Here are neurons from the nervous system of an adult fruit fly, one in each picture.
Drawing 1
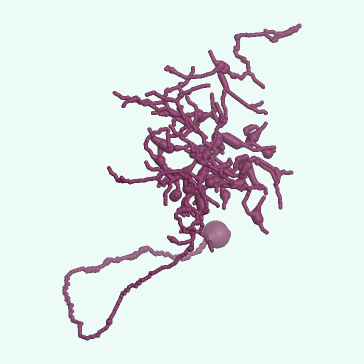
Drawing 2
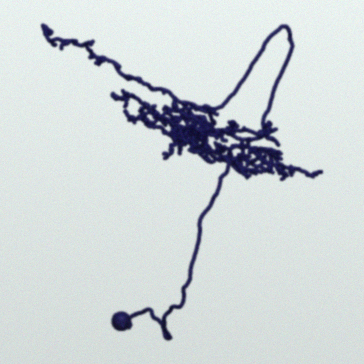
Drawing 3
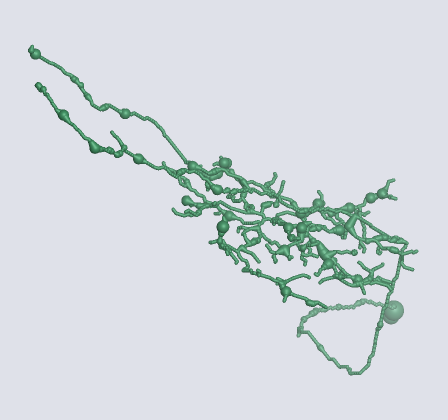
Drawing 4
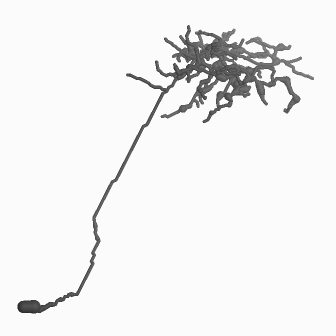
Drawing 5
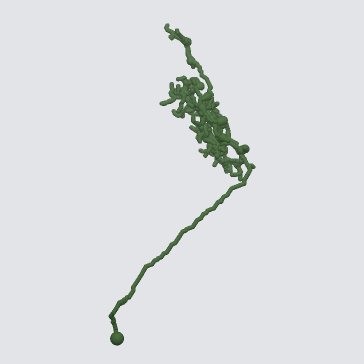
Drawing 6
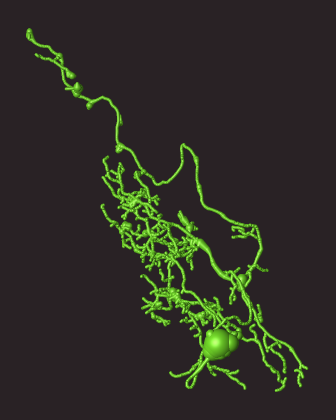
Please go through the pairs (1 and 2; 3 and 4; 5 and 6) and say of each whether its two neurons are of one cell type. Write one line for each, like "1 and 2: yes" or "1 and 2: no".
1 and 2: no
3 and 4: no
5 and 6: yes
